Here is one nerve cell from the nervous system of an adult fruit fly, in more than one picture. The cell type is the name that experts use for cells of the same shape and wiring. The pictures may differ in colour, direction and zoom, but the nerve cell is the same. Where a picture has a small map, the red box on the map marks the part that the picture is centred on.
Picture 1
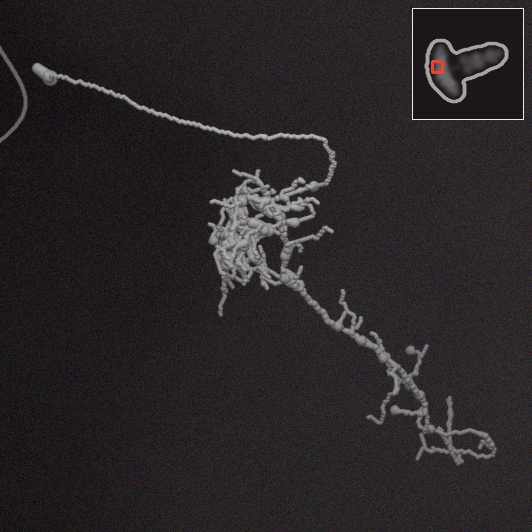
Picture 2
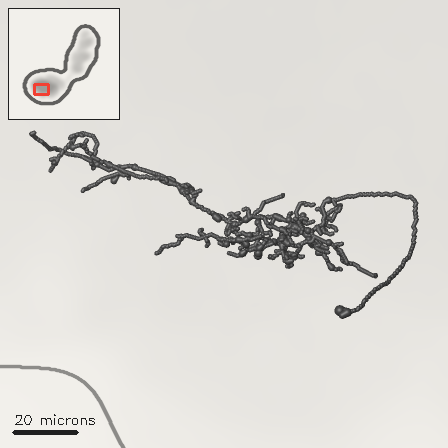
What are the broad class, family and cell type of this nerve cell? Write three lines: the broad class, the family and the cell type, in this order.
central-brain intrinsic neuron
hemilineage LALa1_anterior
CB3065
